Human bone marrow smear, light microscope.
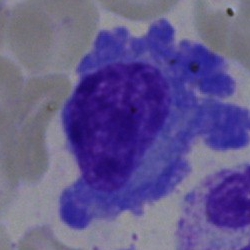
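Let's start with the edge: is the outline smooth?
No, it is irregular, with several blunt, rounded bulges; a large one protrudes at the lower left, below the nucleus.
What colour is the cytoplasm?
Deep blue, with more of it on the right of the nucleus than on the left.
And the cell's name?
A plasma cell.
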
